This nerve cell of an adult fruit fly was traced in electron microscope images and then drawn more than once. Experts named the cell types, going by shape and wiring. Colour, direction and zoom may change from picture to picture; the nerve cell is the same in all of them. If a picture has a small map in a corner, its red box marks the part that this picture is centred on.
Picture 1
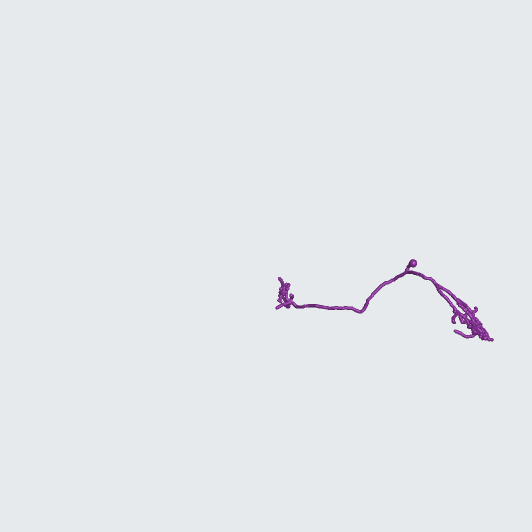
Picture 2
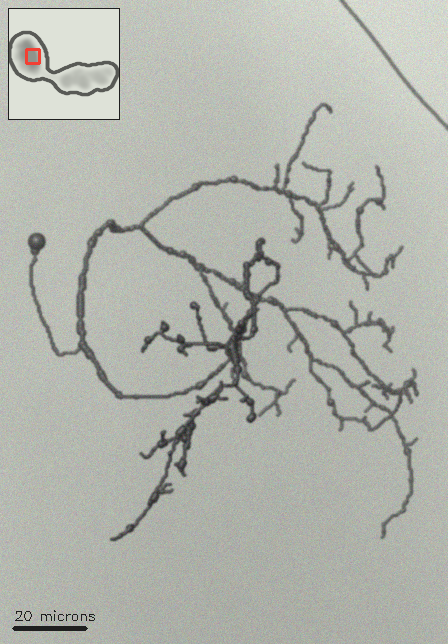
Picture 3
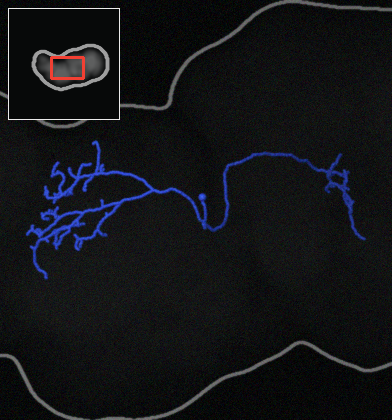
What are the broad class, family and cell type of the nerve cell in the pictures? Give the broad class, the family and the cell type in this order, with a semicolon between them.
visual projection neuron; MeVP; MeVP58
